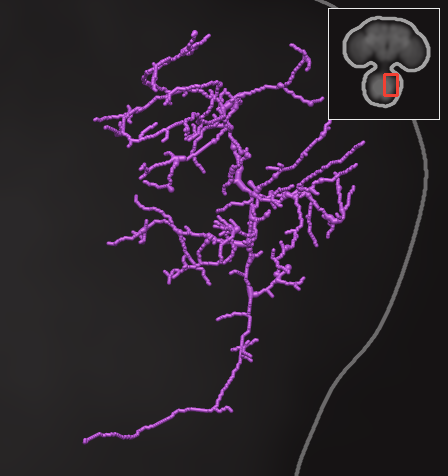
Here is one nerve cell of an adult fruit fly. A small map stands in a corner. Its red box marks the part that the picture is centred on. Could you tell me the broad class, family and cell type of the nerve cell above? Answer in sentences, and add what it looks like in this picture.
This is a nerve-cord intrinsic neuron. Its family is hemilineage 04B. It is of cell type IN04B059. The drawing shows no cell body. Dozens of branch ends can be seen.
